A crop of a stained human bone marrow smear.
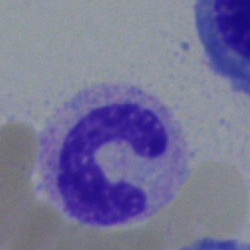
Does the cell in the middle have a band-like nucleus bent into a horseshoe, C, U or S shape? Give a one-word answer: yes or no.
Yes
